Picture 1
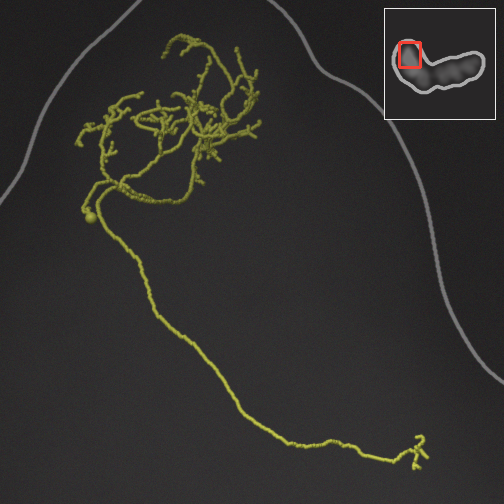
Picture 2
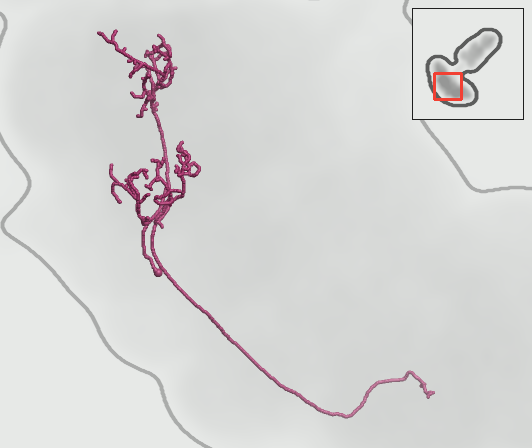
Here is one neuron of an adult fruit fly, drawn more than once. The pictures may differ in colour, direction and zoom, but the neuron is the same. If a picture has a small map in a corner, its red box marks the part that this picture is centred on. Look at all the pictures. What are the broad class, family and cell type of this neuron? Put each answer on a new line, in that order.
central-brain intrinsic neuron
hemilineage LHd1
CB4141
